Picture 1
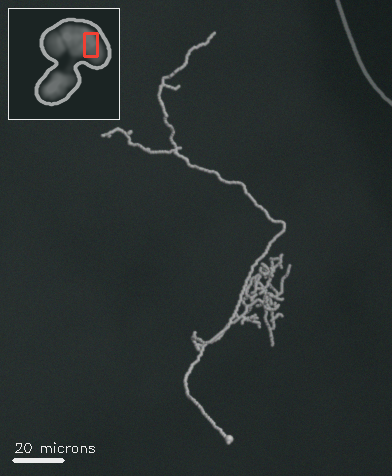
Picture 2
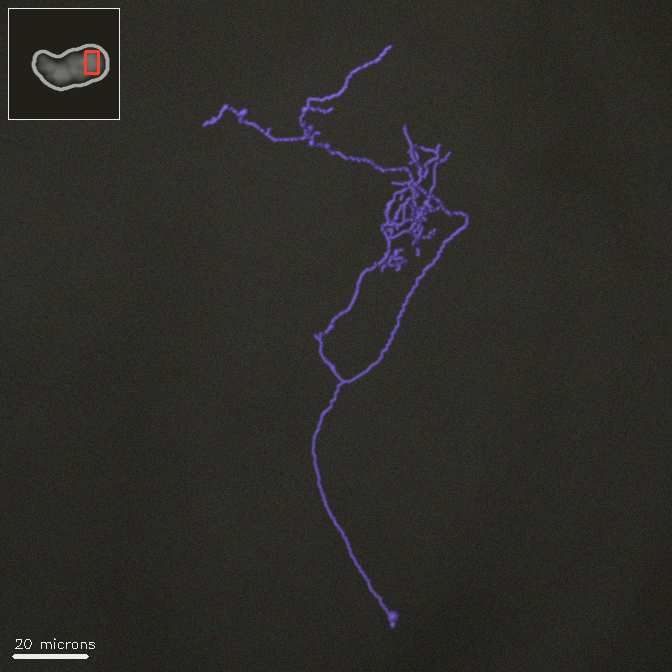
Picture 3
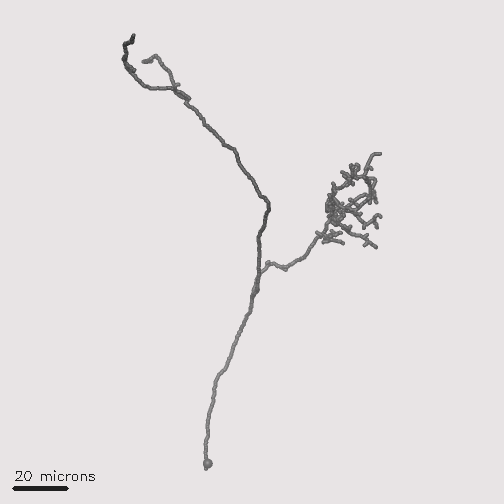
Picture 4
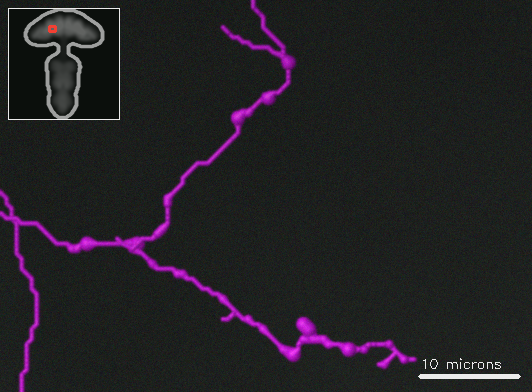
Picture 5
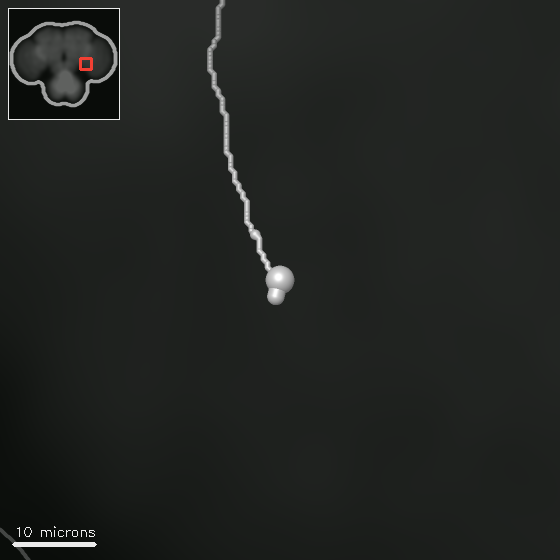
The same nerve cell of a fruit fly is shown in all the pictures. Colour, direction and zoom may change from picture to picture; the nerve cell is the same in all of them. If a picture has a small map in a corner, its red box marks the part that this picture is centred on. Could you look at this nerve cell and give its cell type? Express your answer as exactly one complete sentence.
The cell type held by this nerve cell is LC24.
